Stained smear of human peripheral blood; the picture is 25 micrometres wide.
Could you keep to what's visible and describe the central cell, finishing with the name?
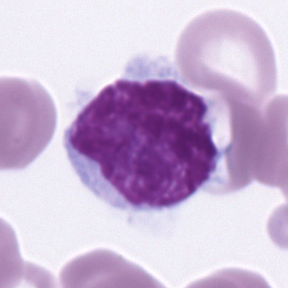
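Looking at the edge first, I see it frayed into fine hair-like projections, clearest at the top and lower left. The nucleus is roughly round, though slightly angular in outline, with dark purple, coarsely clumped chromatin. Cytoplasm is scant and pale greyish blue. I measure the cell at about 14 micrometres across and the nucleus at about 12 micrometres, filling about 80% of the cell's area. This is a hairy cell.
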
